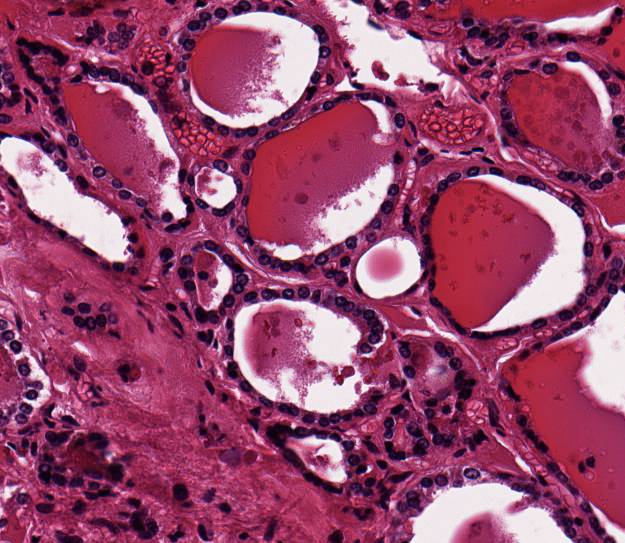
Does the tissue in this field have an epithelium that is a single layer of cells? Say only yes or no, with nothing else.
Yes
